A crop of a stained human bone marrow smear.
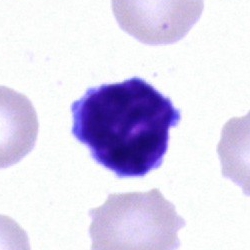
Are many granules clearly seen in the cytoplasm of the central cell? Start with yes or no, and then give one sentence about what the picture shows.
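No. No distinct granules are visible in the cell.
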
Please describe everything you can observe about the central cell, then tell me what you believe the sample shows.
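The outline is irregular and somewhat angular rather than smoothly round, with small rounded bumps standing out from the left margin. The chromatin is dense and stains a deep purple. Near the centre of the dark nucleus lies a faint, paler pinkish streak. The cell is a lymphocyte.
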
